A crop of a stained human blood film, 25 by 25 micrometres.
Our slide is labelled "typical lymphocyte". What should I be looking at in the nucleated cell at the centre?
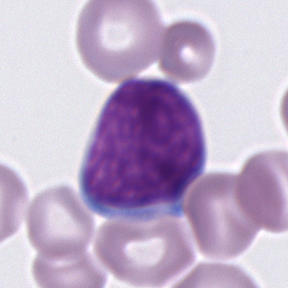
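Checked against typical lymphocyte: nucleus fills about 80% of the cell's area, which fits.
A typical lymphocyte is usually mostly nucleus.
Cytoplasm pale blue, a thin rim seen mainly along the lower edge, which also fits.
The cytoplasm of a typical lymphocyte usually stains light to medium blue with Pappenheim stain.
Outline smooth, without projections. Nucleus a single rounded mass, no lobes, no deep indentation. Does not fit: size about 13 by 11 micrometres.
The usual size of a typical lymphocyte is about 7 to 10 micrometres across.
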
